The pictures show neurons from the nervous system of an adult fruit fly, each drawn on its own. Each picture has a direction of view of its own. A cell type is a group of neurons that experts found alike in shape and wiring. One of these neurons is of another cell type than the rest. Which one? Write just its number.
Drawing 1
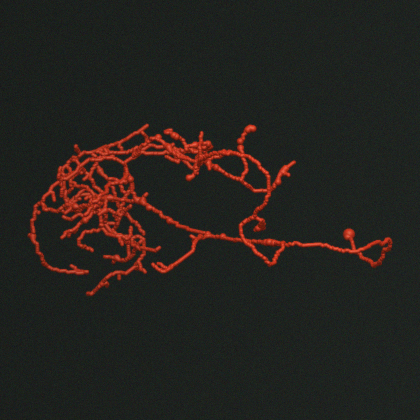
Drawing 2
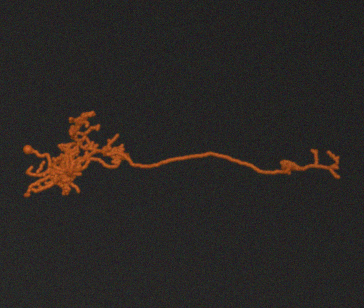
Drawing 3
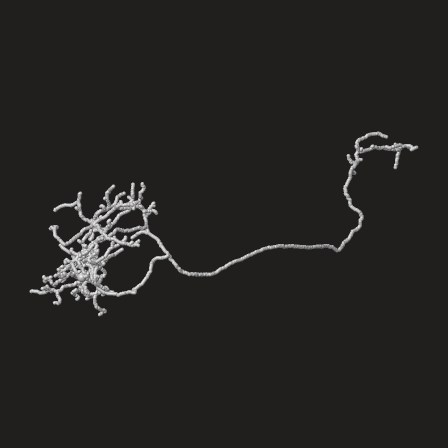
1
